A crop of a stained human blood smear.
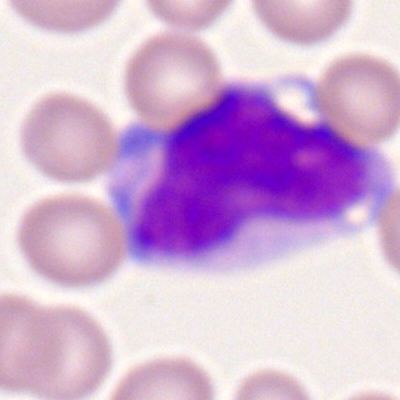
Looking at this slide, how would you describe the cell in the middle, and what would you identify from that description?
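Its outline is irregular and angular rather than round. Most of the cell is taken up by the nucleus, and that nucleus has an irregular, indented edge. I can't make out any distinct granules in the cytoplasm. So that one's a myeloblast.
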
